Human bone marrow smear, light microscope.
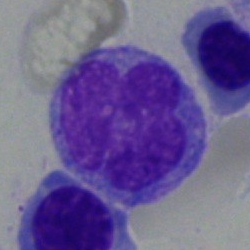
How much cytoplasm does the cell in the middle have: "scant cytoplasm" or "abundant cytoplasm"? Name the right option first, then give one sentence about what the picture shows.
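Scant cytoplasm. The nucleus fills most of the cell.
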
